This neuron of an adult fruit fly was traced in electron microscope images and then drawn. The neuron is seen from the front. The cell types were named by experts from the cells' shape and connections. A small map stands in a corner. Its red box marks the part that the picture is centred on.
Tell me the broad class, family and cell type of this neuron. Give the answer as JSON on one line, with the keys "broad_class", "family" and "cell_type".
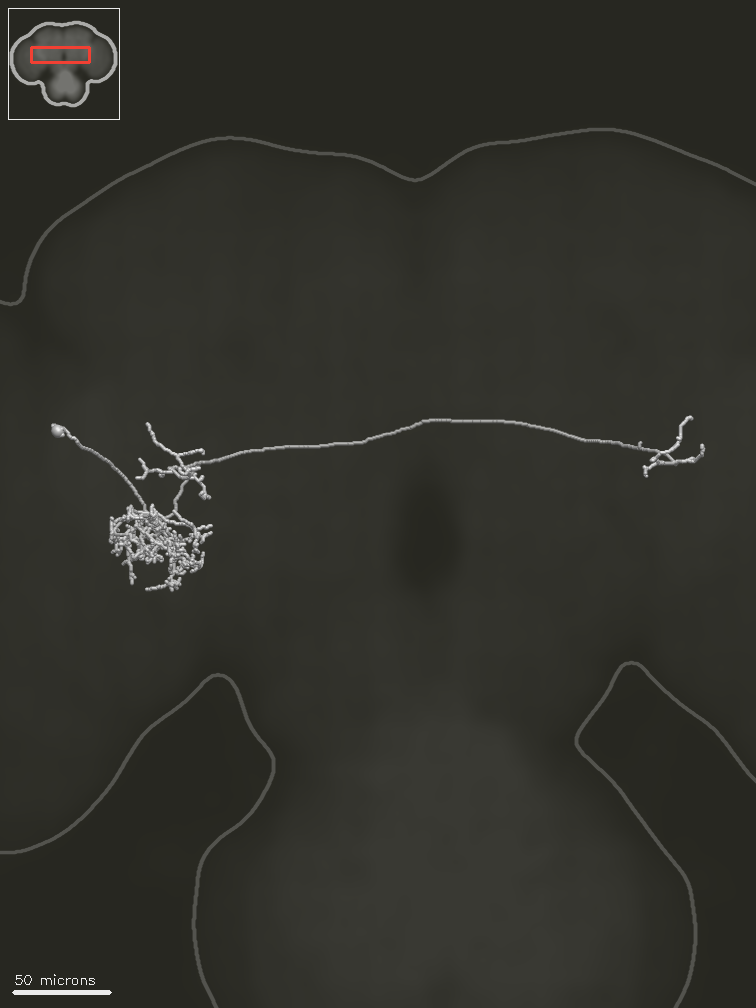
{"broad_class": "central-brain intrinsic neuron", "family": "hemilineage VLPl&d1_lateral", "cell_type": "AVLP265"}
